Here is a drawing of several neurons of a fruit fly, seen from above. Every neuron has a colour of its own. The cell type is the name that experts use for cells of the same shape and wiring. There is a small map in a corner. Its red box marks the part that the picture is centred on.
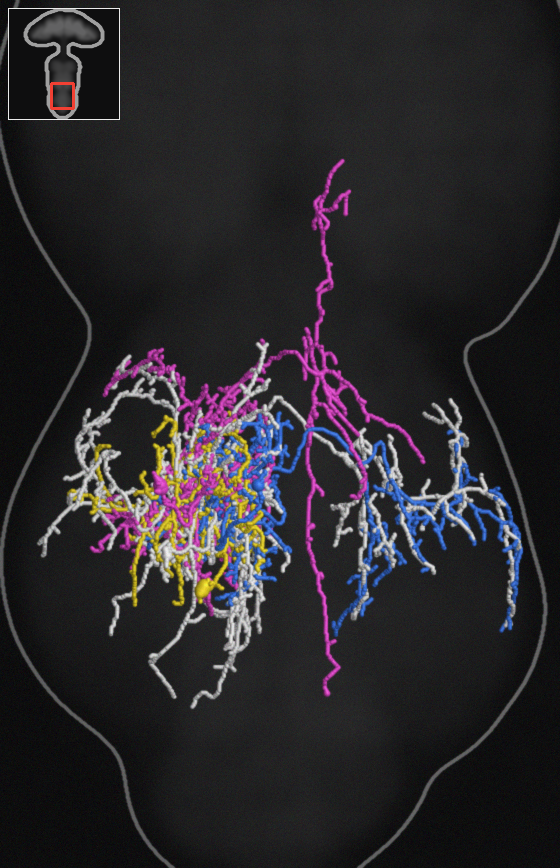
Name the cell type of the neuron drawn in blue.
IN18B021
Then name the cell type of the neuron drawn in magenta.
INXXX121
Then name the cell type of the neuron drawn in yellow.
INXXX232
